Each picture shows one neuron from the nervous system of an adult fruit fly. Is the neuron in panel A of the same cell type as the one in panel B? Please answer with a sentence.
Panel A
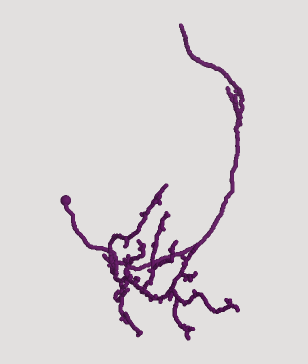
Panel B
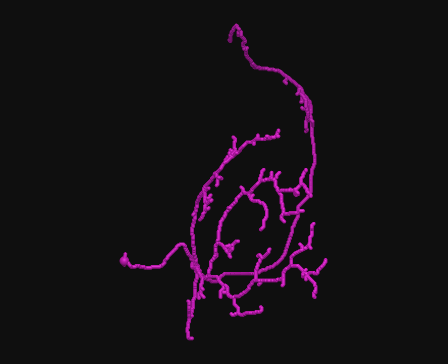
They are of the same cell type.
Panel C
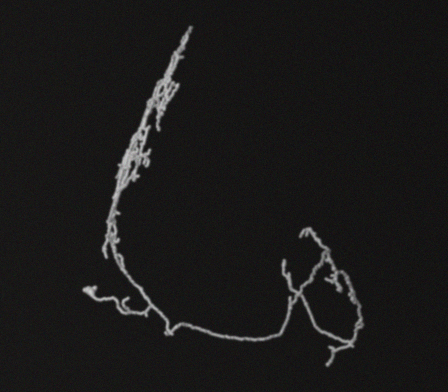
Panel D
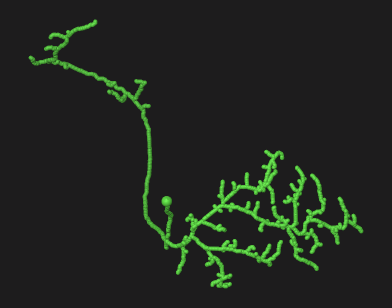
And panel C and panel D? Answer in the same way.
They are of the same cell type.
